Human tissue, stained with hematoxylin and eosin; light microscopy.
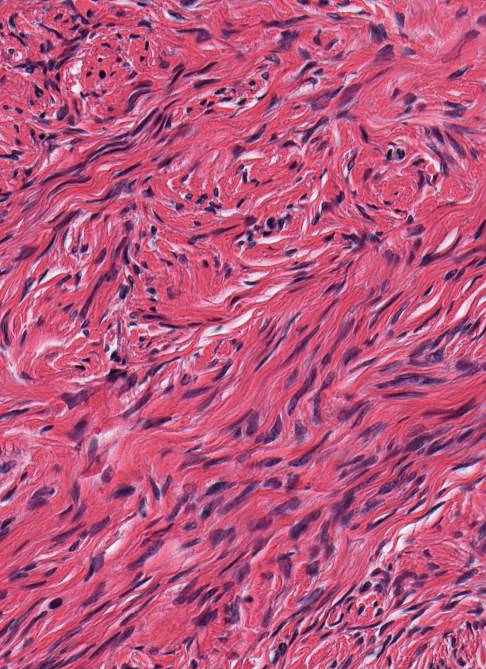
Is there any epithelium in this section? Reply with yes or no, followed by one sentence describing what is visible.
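No. The whole field is made of spindle cells set in pink collagenous stroma, with no epithelium anywhere.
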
